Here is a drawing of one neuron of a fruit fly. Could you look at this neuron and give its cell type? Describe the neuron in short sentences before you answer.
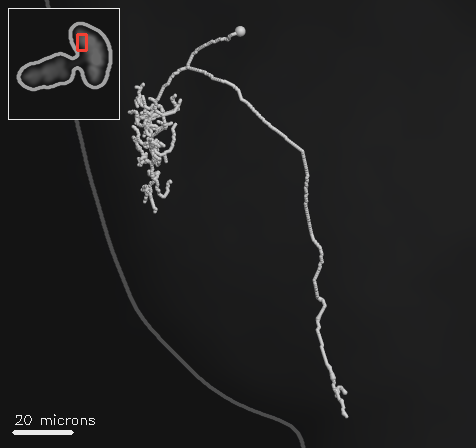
It is in the brain and does not reach the nerve cord. The cell body can be seen at the top of the picture. From top to bottom in the picture it spans about 140 microns. Its broad class is visual projection neuron. The cell type is LPT100.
